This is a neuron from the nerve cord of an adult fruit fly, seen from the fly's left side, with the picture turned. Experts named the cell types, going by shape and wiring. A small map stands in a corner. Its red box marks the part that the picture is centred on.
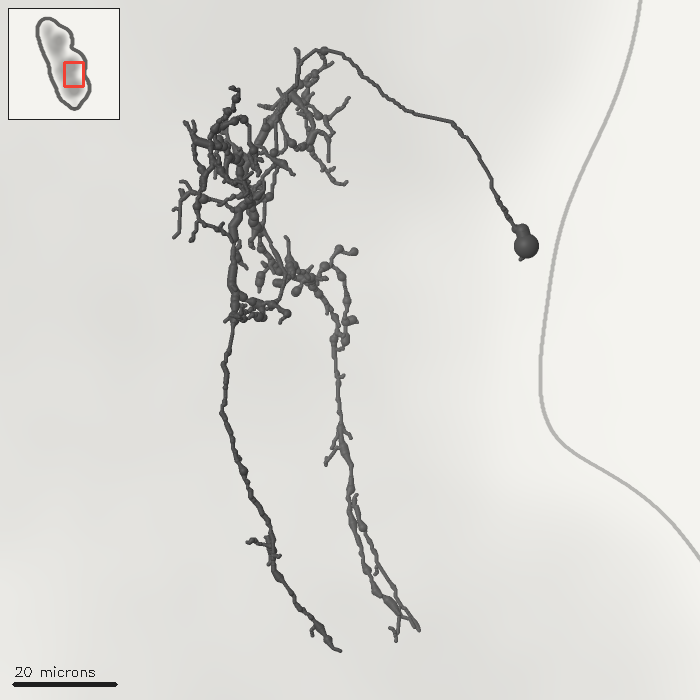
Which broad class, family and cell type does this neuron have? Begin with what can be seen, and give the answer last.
By the scale bar it is about 120 microns tall in this view. Dozens of branch ends can be seen. Its broad class is nerve-cord intrinsic neuron. Its family is hemilineage 00A. The cell type is IN00A049.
